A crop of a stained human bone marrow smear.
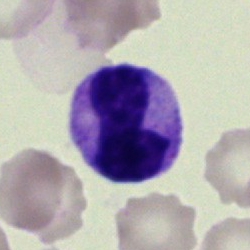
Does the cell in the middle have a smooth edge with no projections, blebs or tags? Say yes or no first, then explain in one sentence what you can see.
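Yes. The cell outline is round and smooth.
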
